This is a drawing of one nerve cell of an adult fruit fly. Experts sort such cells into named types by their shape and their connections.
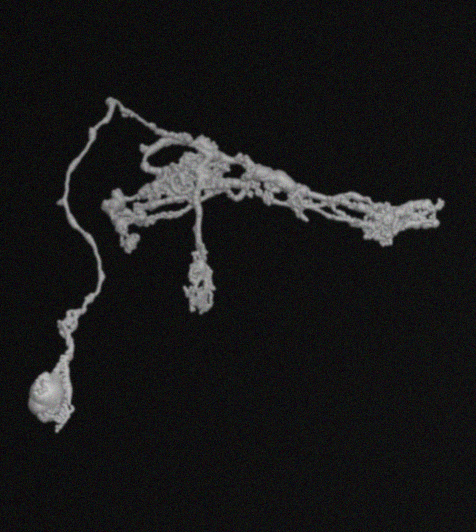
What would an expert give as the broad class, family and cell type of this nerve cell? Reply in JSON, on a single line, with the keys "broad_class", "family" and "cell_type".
{"broad_class": "nerve-cord intrinsic neuron", "family": "hemilineage 03B", "cell_type": "IN03B045"}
